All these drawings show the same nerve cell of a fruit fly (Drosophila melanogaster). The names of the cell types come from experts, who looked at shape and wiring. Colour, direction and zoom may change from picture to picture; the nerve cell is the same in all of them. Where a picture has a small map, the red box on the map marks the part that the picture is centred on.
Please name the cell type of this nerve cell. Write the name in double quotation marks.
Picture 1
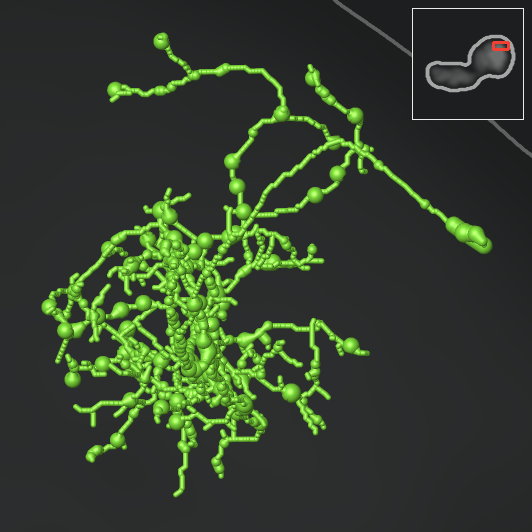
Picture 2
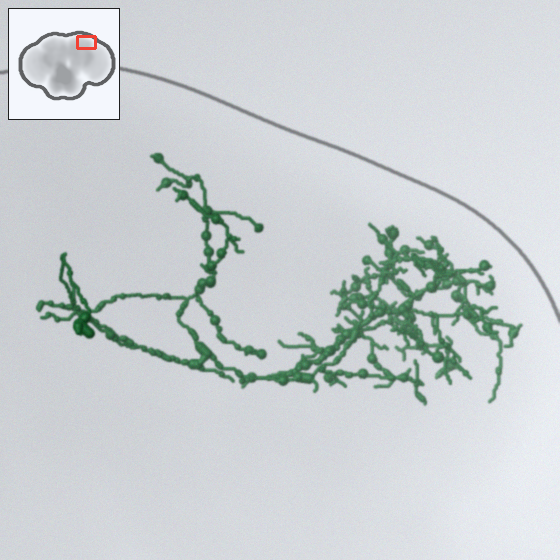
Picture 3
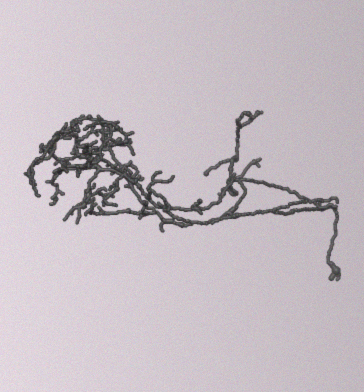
"LHAD3f1_b"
